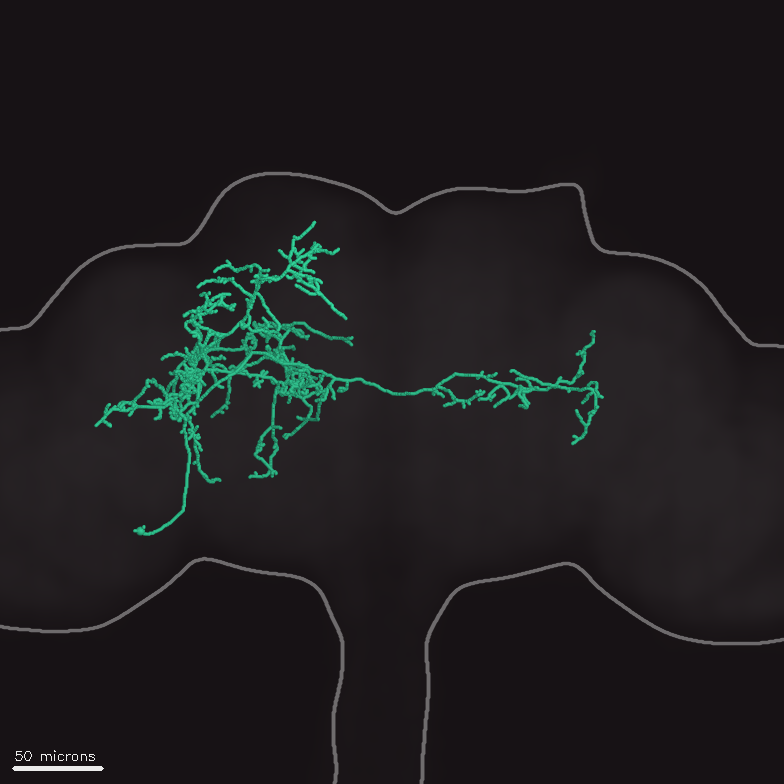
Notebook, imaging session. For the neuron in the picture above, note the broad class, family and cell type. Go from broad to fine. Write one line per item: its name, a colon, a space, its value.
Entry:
broad class: central-brain intrinsic neuron
family: hemilineage DL1_ventral
cell type: PVLP211m_a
